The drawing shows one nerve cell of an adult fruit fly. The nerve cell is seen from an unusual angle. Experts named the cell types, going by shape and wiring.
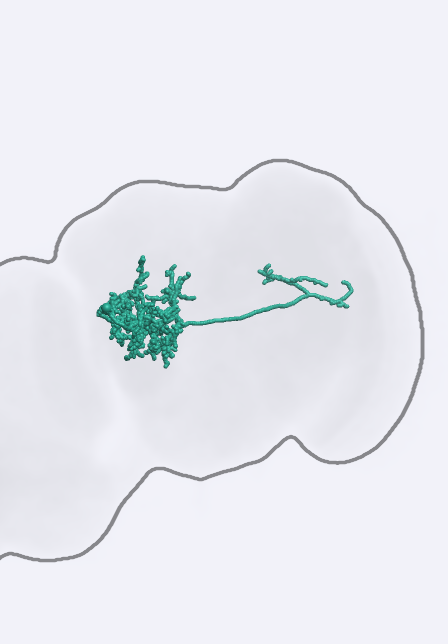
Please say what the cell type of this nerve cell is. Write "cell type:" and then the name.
cell type: AVLP158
